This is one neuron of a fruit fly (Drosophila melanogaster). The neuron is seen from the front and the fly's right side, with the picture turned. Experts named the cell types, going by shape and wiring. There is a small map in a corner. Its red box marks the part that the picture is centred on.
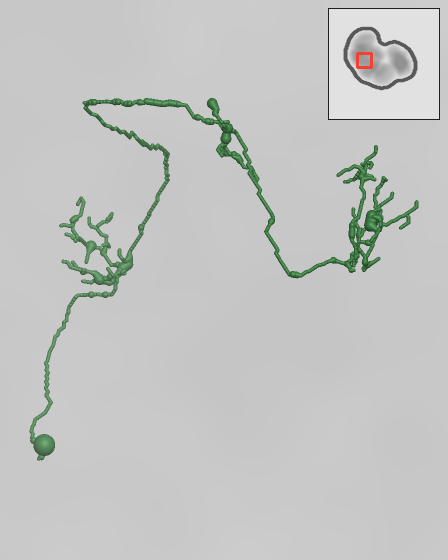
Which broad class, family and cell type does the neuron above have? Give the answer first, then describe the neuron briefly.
Its broad class is central-brain intrinsic neuron. The name of its family is class CX. It is of cell type PFNp_b. The cell body is at the lower left of the picture. Dozens of branch ends can be seen.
